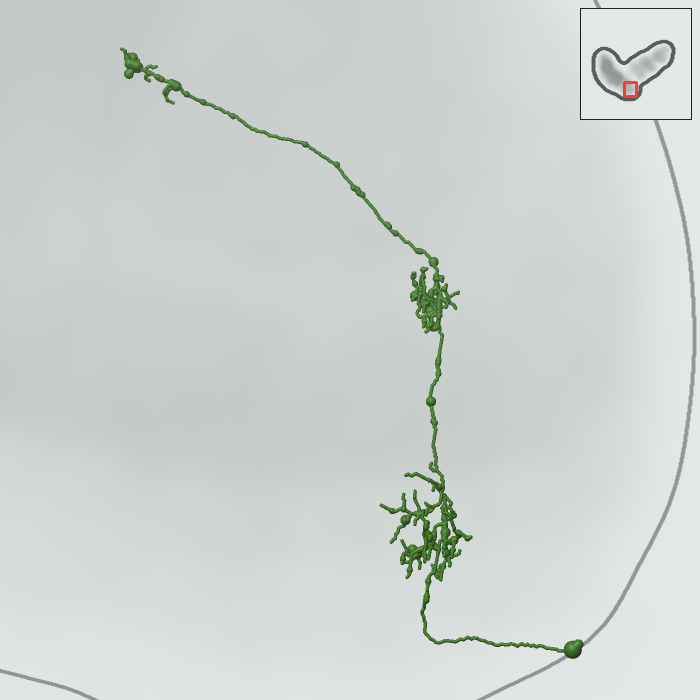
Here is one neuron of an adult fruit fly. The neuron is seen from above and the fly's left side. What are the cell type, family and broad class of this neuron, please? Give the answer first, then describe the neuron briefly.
It is of cell type Tm6. Its family is Tm. This is an optic-lobe intrinsic neuron. Its cell body lies at the lower right of the picture. The picture shows dozens of branch ends.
